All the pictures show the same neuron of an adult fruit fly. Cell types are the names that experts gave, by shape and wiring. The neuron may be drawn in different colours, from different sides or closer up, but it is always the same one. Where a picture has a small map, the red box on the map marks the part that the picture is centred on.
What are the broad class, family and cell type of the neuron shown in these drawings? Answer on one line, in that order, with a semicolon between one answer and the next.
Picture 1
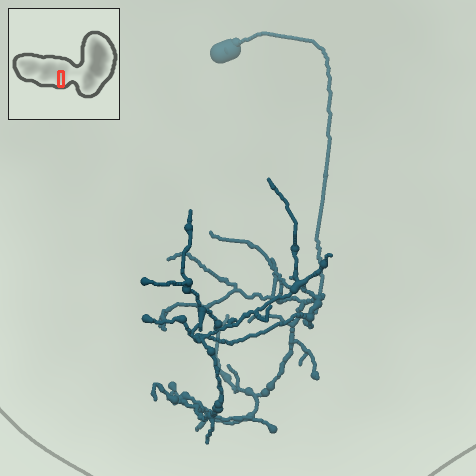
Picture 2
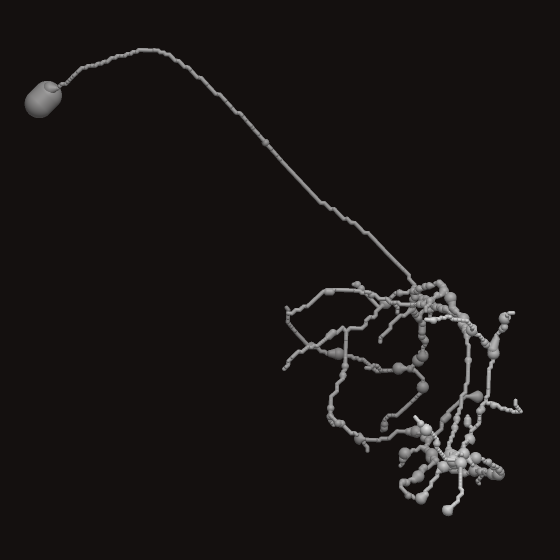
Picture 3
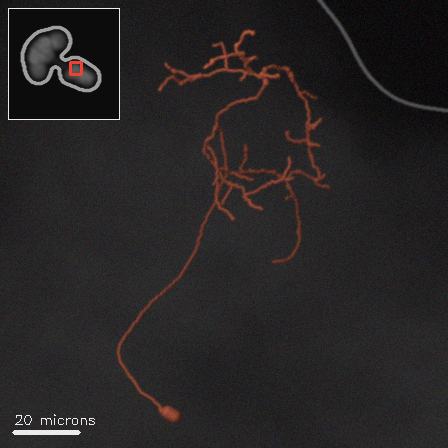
nerve-cord intrinsic neuron; hemilineage 13B; IN13B096_a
